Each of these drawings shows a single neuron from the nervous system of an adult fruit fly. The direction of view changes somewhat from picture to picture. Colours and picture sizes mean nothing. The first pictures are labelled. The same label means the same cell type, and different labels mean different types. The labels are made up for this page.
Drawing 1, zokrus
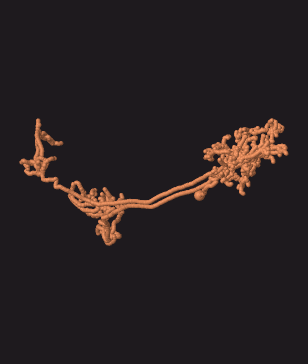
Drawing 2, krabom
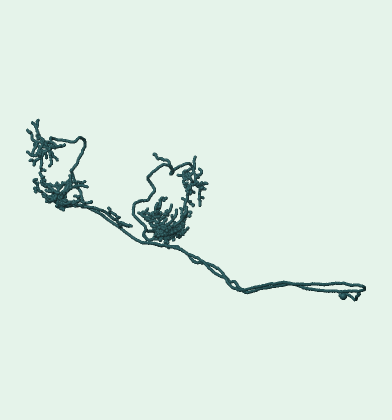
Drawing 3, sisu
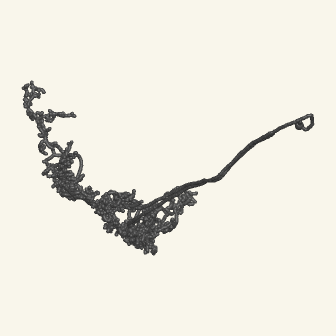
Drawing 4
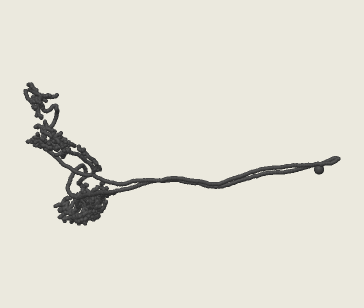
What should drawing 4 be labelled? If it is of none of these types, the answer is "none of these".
krabom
